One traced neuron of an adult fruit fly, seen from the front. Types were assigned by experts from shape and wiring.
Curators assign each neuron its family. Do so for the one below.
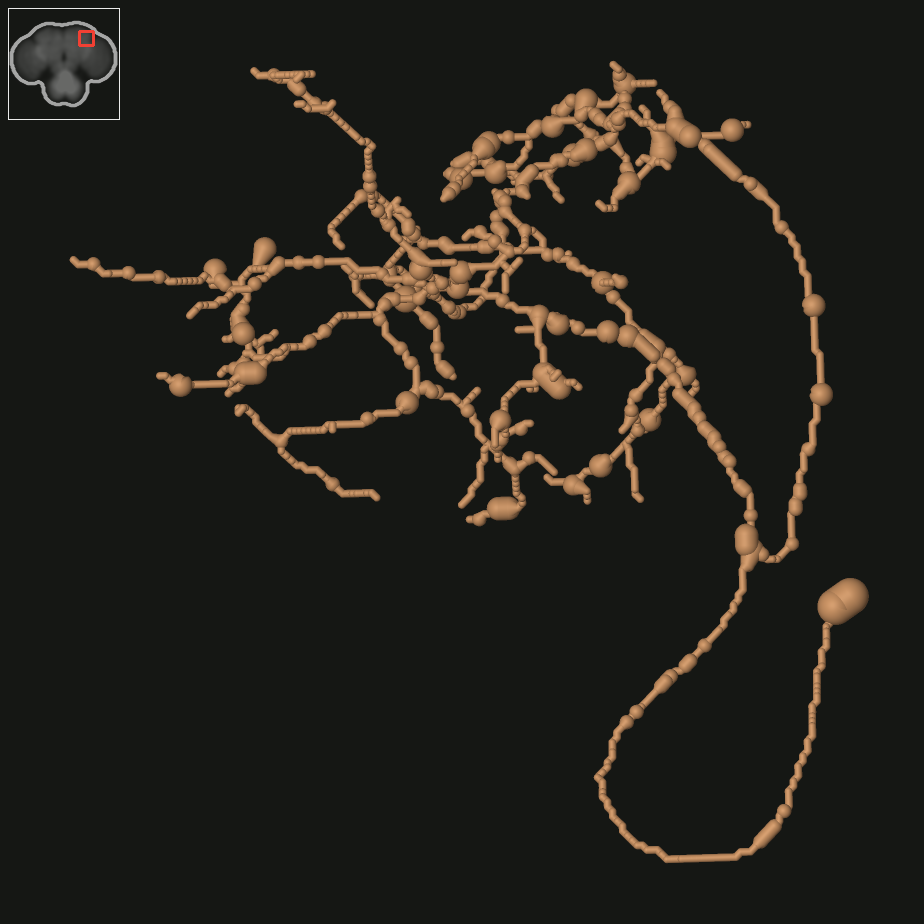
hemilineage LHl4_dorsal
